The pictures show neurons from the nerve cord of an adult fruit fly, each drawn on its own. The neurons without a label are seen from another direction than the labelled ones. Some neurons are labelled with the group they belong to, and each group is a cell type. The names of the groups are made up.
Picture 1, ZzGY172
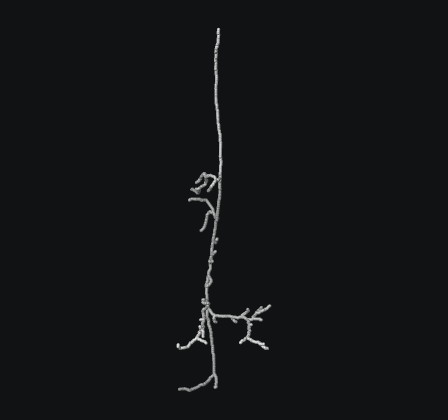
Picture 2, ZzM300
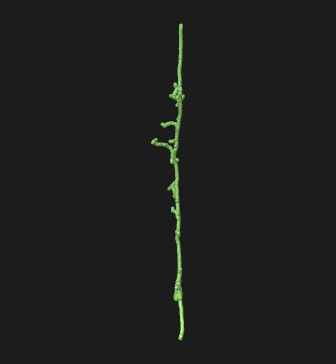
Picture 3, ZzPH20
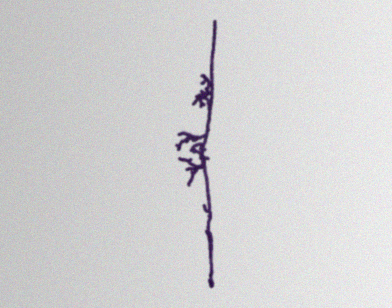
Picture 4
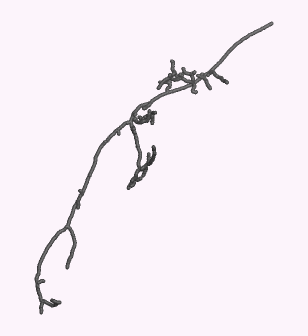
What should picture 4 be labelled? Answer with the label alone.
ZzPH20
